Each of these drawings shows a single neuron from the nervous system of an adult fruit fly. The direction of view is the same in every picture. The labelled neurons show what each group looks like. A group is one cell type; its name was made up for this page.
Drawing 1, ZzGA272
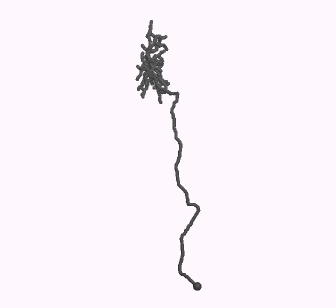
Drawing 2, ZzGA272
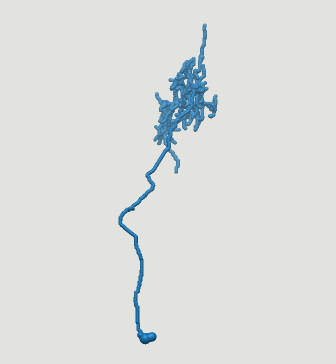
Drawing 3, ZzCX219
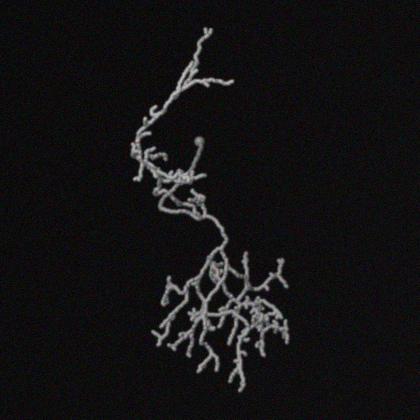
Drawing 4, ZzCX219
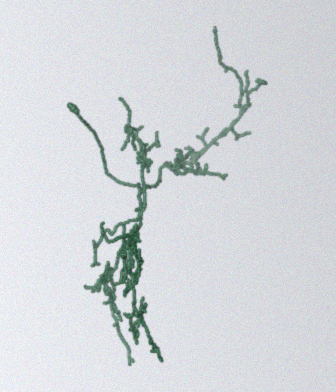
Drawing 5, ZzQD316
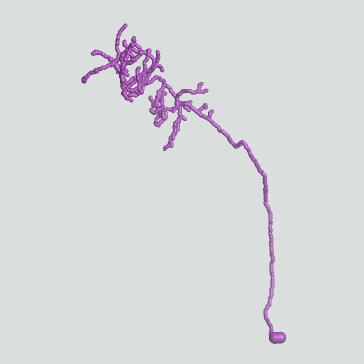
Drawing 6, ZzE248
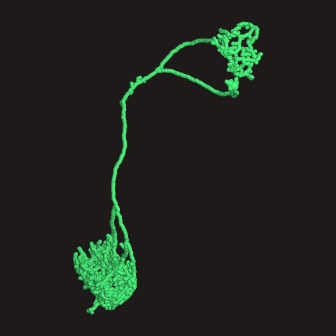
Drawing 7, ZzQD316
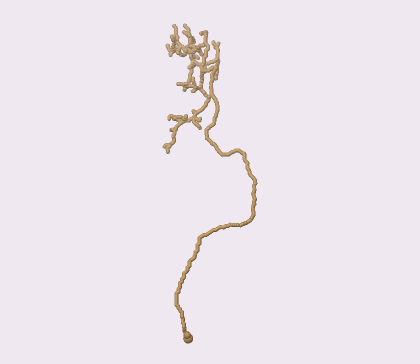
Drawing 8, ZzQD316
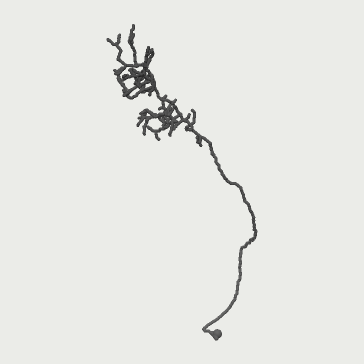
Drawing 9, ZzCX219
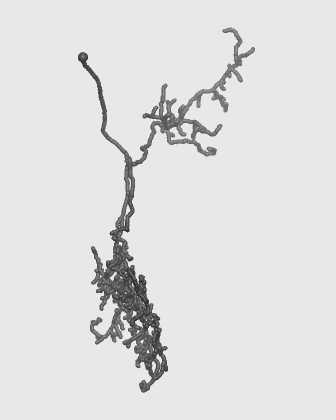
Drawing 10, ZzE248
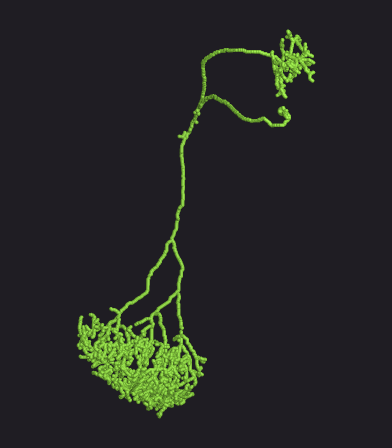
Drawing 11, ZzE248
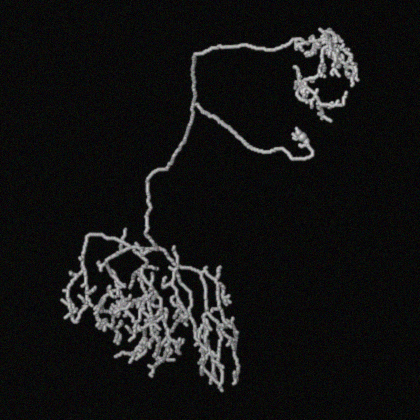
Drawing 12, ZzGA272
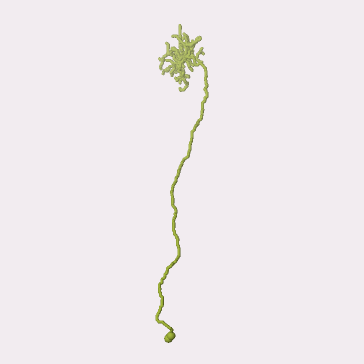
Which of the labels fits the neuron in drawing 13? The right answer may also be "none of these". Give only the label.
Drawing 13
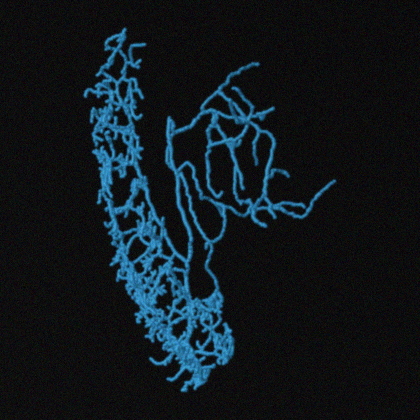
none of these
